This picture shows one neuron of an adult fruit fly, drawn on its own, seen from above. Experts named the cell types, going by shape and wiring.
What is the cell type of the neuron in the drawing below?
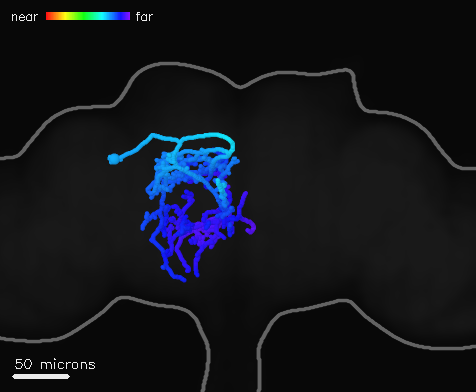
GNG585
